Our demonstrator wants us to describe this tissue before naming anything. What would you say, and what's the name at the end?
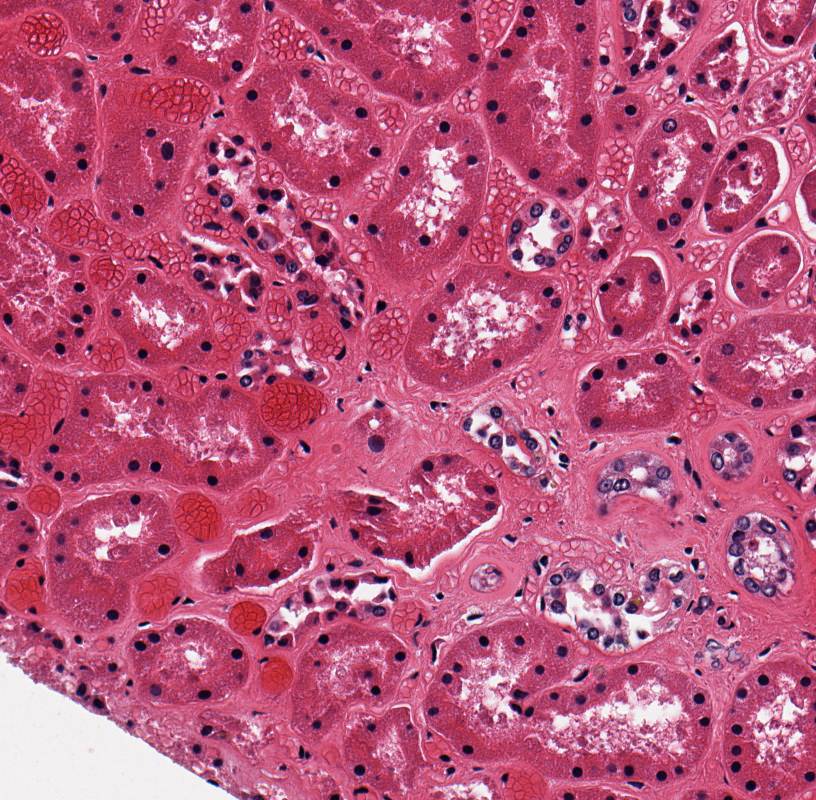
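Most tubules are lined by cells with abundant granular eosinophilic cytoplasm and one round dark nucleus. Near the centre, a small area of pink fibrous stroma lies between tubules. No glomerulus appears in the field. The tissue shown is renal cortex.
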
